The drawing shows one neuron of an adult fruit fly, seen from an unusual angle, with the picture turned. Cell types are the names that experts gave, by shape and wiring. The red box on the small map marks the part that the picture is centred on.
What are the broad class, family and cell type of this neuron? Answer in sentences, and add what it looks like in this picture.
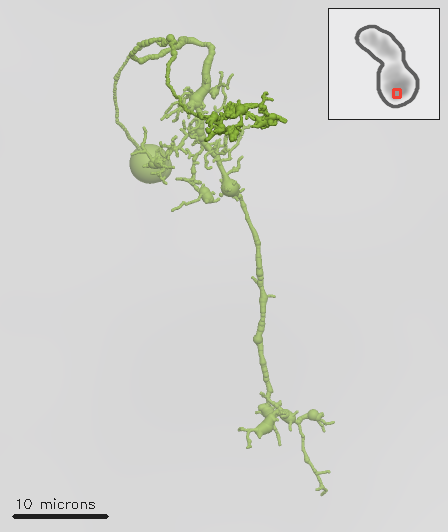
It is an optic-lobe intrinsic neuron. The family is T. It is of cell type T2a. By the scale bar it is about 50 microns tall in this view. The picture shows dozens of branch ends.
